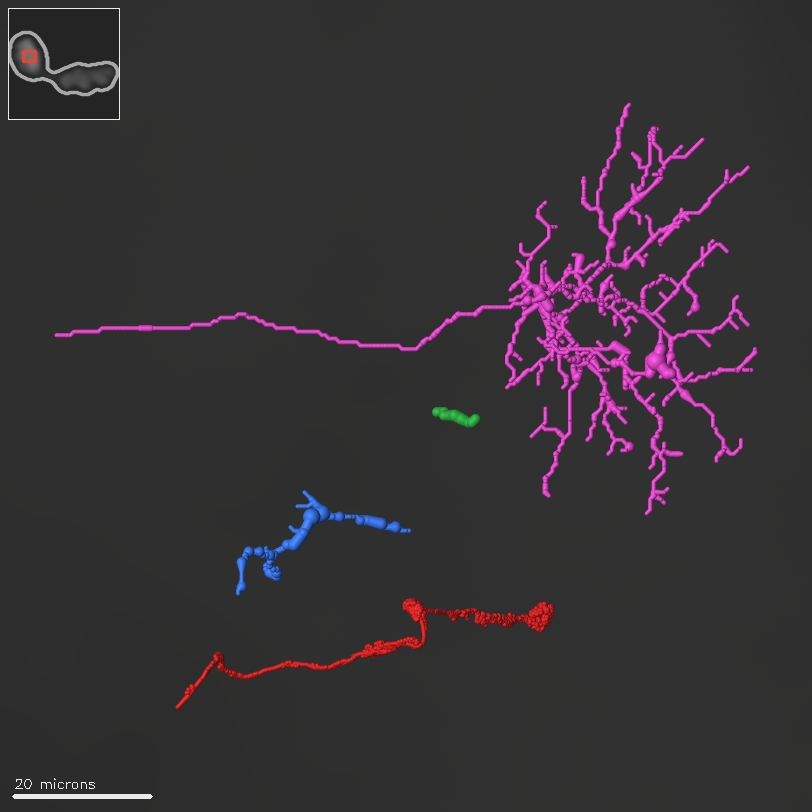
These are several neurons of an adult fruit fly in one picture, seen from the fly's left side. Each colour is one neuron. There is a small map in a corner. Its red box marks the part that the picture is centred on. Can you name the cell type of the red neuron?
R7y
